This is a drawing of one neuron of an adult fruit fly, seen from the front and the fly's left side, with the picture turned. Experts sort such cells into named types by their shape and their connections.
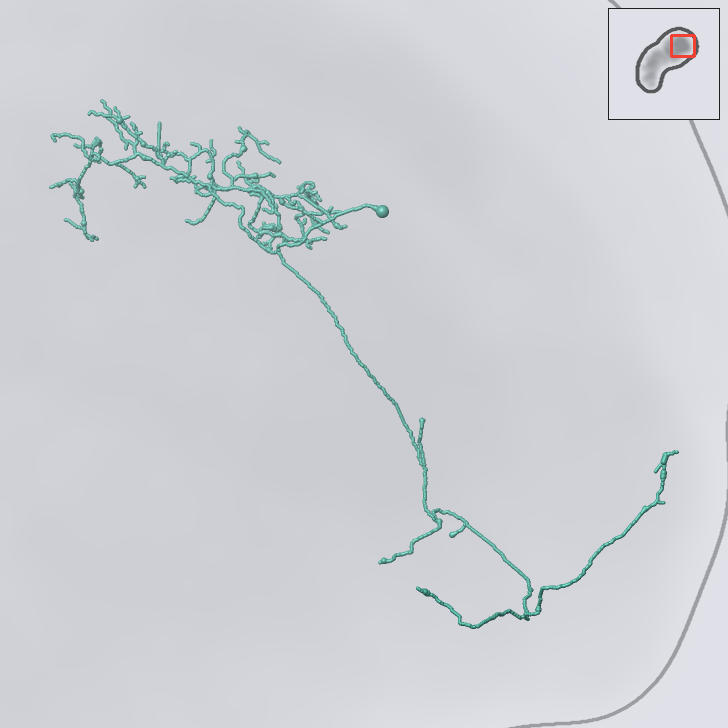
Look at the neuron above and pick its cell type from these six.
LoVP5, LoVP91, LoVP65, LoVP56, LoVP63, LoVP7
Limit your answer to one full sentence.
The cell type of this neuron is LoVP5.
